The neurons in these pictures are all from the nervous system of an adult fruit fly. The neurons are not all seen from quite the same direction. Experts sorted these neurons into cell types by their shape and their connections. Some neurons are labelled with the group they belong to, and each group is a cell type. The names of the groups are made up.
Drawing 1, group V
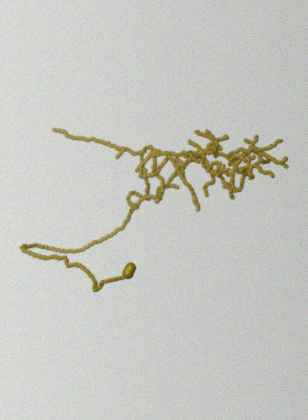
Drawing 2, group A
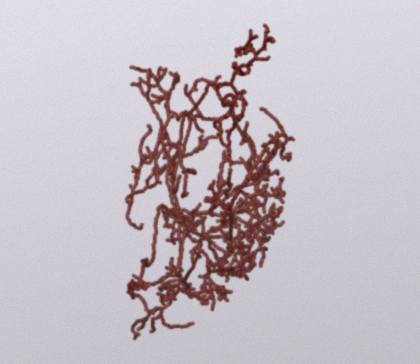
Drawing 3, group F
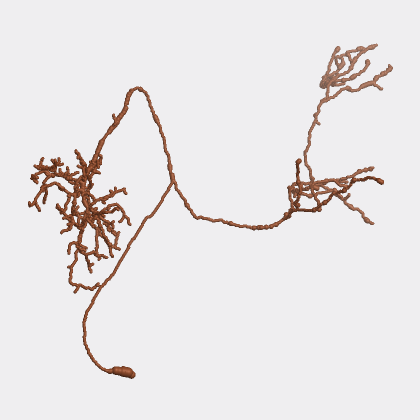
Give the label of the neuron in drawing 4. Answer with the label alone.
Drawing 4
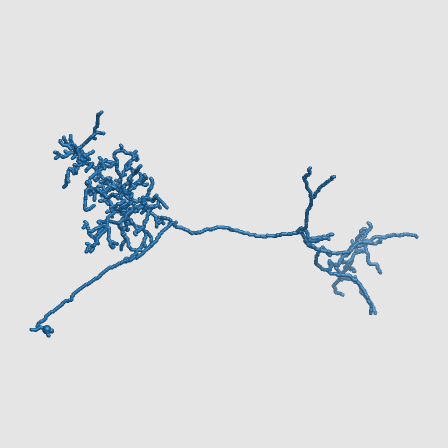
group F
